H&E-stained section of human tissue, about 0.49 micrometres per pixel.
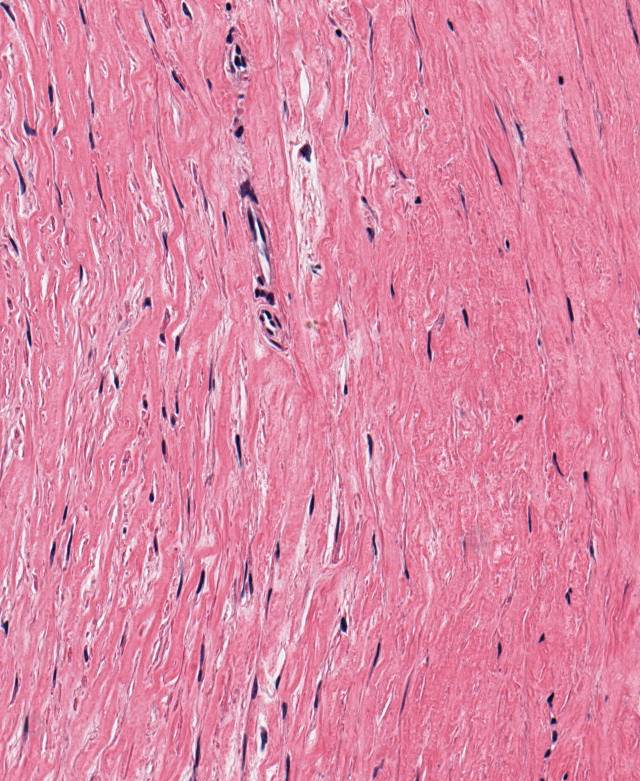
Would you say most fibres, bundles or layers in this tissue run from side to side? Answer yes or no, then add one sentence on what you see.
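No. The whole field is filled by densely packed pink fibres that run roughly parallel from top to bottom.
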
